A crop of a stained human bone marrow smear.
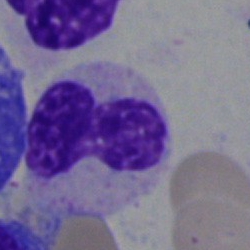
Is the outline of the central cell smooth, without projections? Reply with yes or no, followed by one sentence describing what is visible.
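Yes. The cell outline is round and smooth.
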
